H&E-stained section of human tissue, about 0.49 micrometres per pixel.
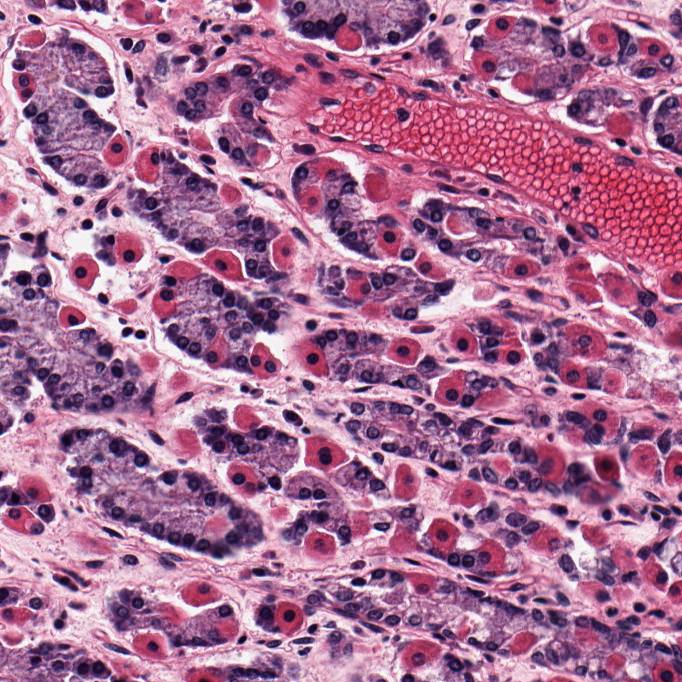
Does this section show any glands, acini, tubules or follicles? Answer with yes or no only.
Yes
